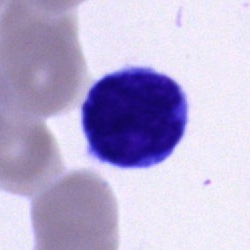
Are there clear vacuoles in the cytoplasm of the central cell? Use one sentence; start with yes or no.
No, the cytoplasm of this cell is without vacuoles.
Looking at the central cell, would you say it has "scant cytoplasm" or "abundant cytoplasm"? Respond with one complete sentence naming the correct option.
Around its nucleus, the cell has no more than a narrow rim of cytoplasm.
